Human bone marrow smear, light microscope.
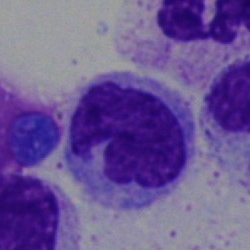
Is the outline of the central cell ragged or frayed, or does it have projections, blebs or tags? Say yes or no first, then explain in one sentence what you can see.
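No. The cell outline is round with a smooth border.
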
